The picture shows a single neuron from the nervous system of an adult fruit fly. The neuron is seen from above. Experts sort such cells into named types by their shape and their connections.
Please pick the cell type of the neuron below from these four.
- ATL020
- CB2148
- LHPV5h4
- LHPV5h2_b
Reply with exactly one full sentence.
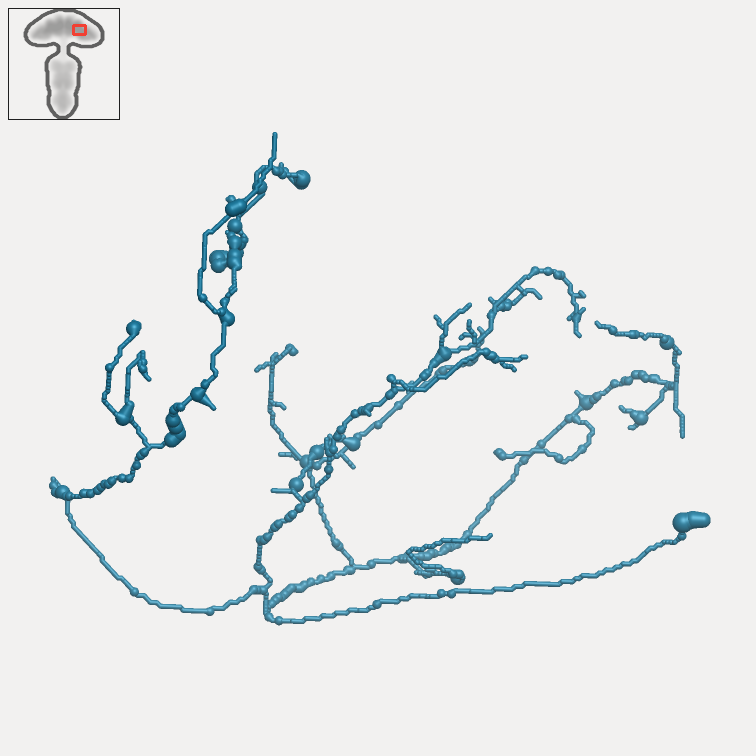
This neuron is given the cell type LHPV5h4.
